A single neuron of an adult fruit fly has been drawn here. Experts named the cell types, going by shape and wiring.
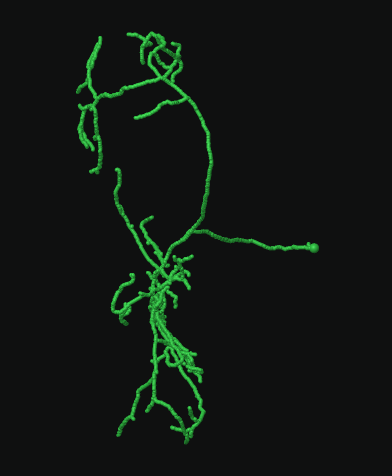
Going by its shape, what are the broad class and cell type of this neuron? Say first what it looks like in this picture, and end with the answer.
The cell body can be seen on the right of the picture. The picture shows dozens of branch ends. Its broad class is central-brain intrinsic neuron. It is of cell type SCL001m.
